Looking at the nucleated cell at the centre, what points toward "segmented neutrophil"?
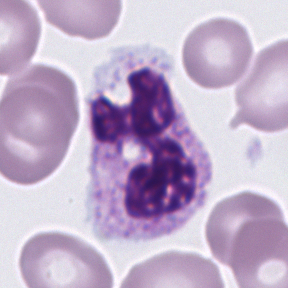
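First, the nucleus: its chromatin is dark purple and coarsely clumped. Next, the cytoplasm is plentiful and pale pinkish-lilac. A small clear unstained spot sits in the cytoplasm between parts of the nucleus. Last, the granules: fine and violet, scattered through the cytoplasm.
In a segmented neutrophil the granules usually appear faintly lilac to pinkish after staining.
Here they are violet rather than that paler lilac to pinkish shade, so the granules are the point that sits less easily with the name segmented neutrophil.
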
